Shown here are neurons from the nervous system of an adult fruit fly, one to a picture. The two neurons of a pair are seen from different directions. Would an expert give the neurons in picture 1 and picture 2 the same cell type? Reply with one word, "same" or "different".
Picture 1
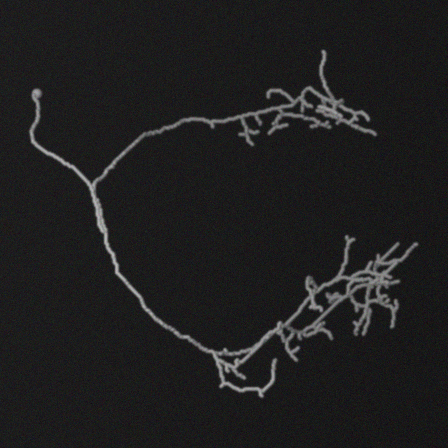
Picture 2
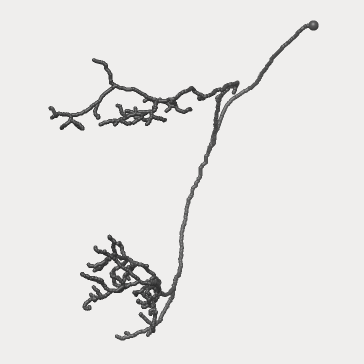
same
